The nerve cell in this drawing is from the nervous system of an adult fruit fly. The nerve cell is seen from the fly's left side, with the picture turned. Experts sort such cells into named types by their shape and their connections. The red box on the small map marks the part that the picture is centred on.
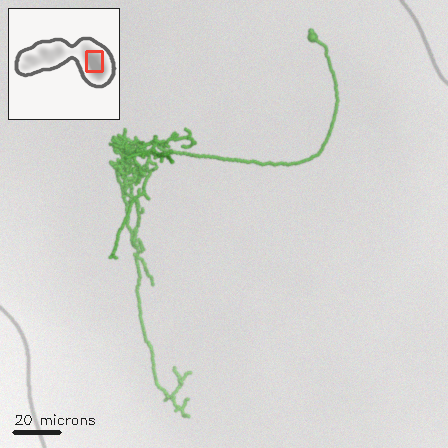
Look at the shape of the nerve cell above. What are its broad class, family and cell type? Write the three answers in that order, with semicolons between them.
central-brain intrinsic neuron; hemilineage WEDa2; WED026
